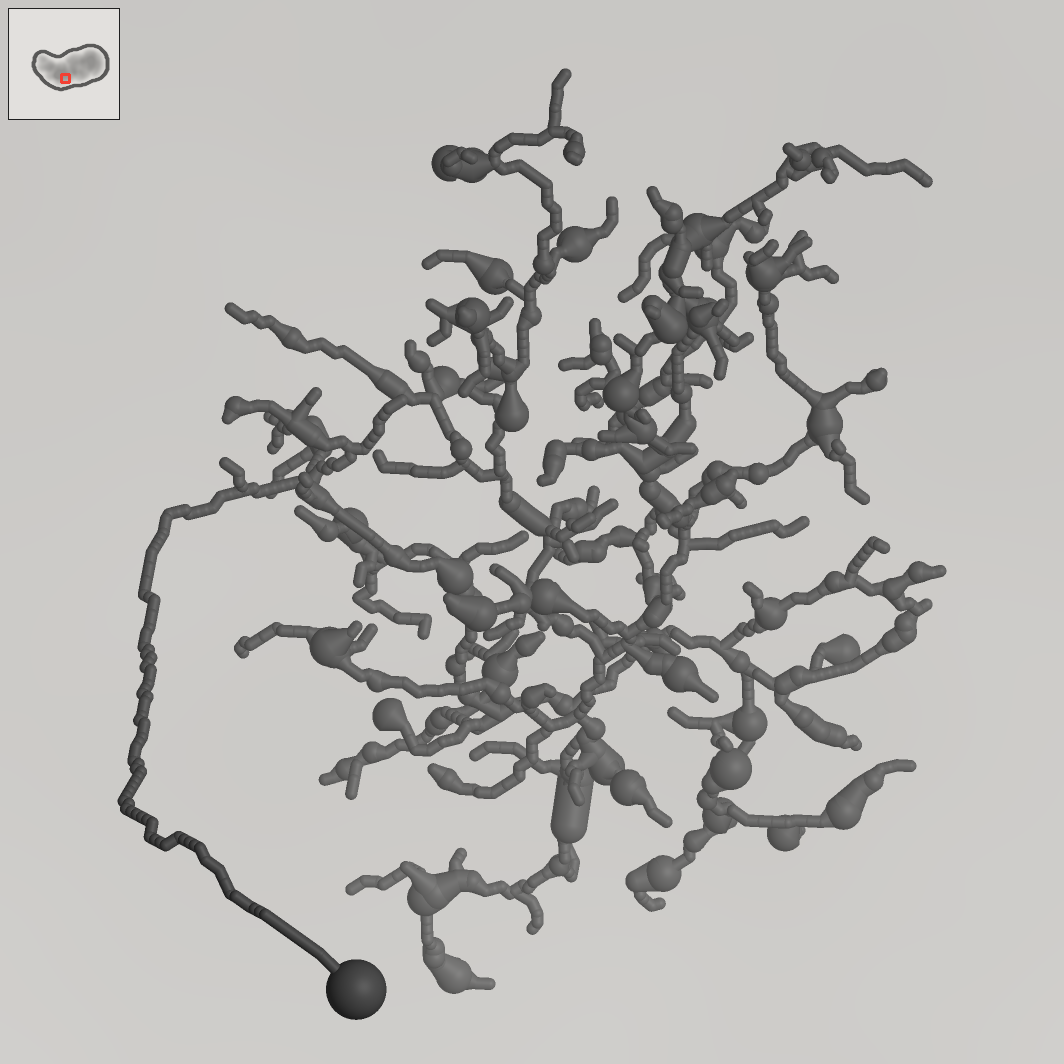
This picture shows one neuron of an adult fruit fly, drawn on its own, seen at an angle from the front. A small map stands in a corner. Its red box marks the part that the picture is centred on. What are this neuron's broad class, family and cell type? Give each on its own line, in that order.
optic-lobe intrinsic neuron
Cm
Cm5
